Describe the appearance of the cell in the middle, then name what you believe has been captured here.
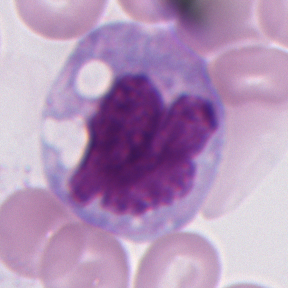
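Notice the oval, smooth outline of the middle cell. Its nucleus is irregular and deeply folded into lobes. A round clear vacuole lies in the cytoplasm above and to the left of the nucleus. You will find no coarse granules there. This cell is a monocyte.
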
